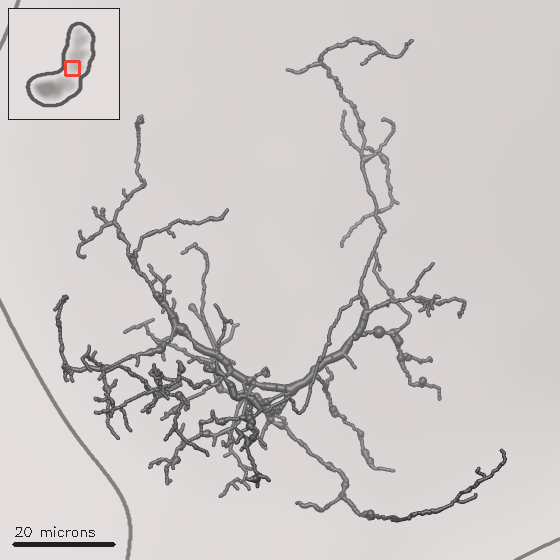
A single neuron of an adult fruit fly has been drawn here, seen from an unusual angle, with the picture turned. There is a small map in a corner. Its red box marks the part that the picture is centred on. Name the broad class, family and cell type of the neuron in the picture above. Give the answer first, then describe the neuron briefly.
This is a nerve-cord intrinsic neuron. The family is hemilineage 20A.22A. The cell type is IN20A.22A018. By the scale bar it is about 95 microns tall in this view. The picture shows dozens of branch ends.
